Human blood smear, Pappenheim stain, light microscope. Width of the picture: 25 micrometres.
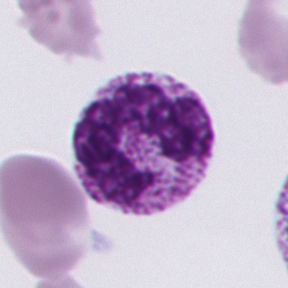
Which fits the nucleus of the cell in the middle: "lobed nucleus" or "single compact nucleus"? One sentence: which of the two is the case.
What this cell has is a nucleus split into lobes.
